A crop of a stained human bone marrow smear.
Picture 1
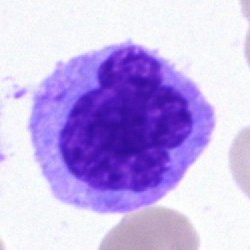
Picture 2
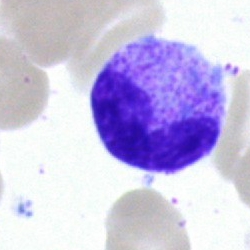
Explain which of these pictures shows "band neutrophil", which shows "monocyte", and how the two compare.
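Picture 1 shows the monocyte, picture 2 the band neutrophil. The monocyte's chromatin is dark purple with a mottled, patchy texture; the band neutrophil's stains a dense, dark purple.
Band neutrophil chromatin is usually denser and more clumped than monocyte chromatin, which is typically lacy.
The monocyte's cytoplasm is pale bluish-violet without clear vacuoles; the band neutrophil's is pale lilac-blue and crowded with fine purple granules. In the band neutrophil the nucleus sits off-centre toward the lower left, the cytoplasm filling the upper right. The monocyte is roughly round, its edge slightly irregular and bumpy.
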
